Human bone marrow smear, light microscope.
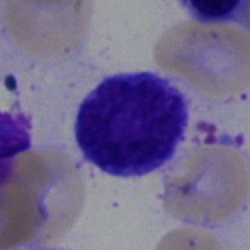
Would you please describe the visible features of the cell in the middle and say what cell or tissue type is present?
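Round in outline, this cell has very scant cytoplasm, at most a thin rim around the nucleus, and no granules are seen in it. Its chromatin is dark purple and coarsely clumped. The cell is a lymphocyte.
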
